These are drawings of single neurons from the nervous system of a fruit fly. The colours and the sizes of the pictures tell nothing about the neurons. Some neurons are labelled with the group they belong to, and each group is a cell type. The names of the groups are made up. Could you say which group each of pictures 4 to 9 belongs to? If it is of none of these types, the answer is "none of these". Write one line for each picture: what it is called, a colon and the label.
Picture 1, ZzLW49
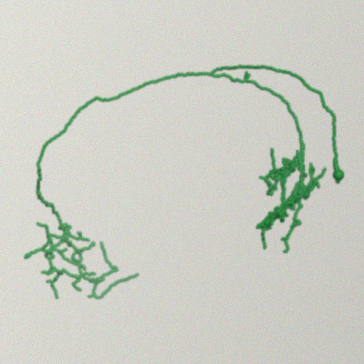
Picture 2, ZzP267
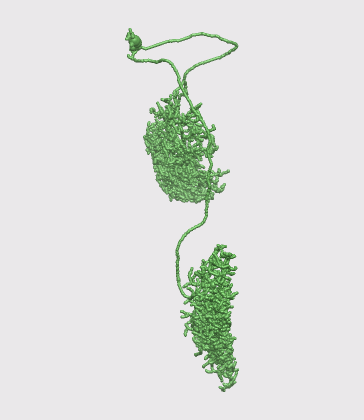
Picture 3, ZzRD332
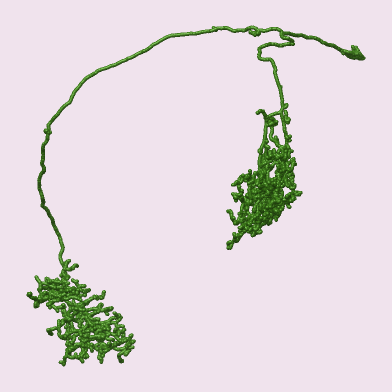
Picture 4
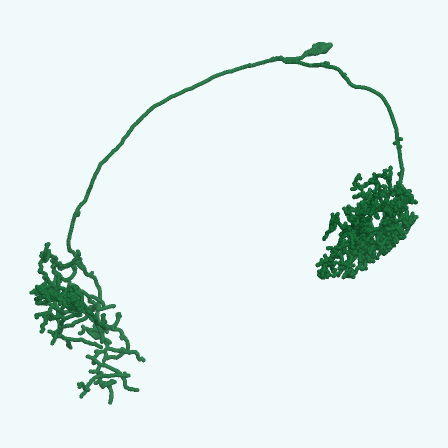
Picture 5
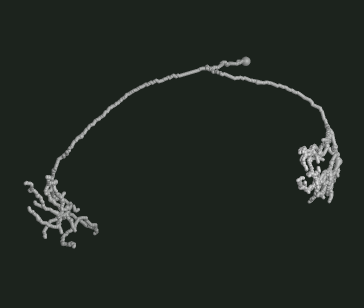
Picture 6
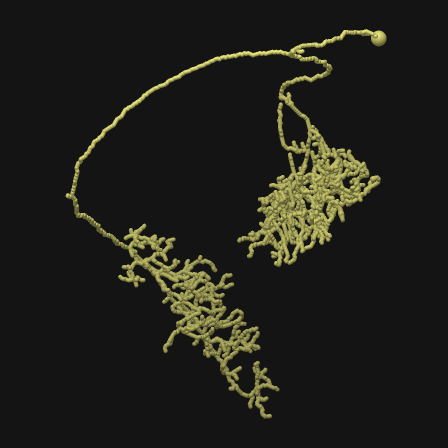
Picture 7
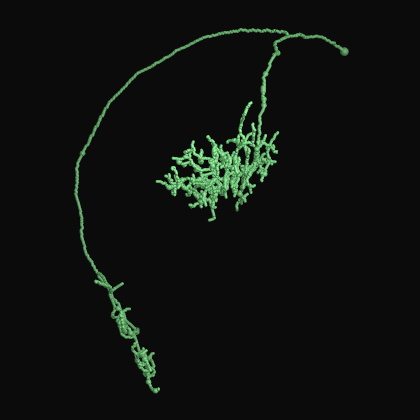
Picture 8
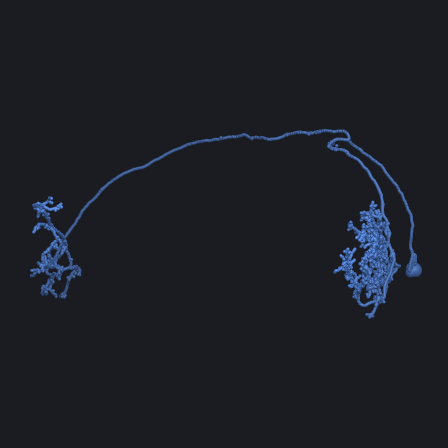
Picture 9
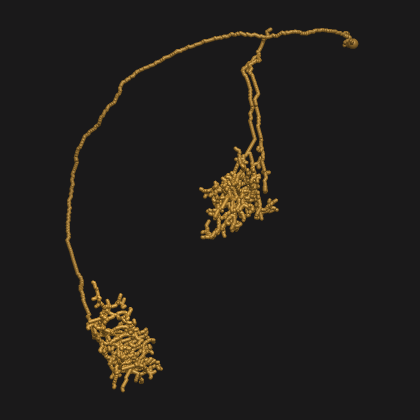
4: ZzLW49
5: ZzLW49
6: ZzRD332
7: none of these
8: ZzLW49
9: ZzRD332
